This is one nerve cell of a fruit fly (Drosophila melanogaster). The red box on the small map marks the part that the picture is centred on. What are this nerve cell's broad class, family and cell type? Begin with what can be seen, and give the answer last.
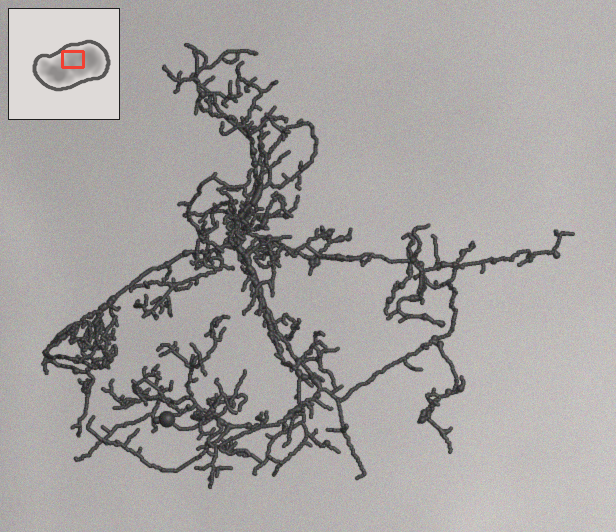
Its cell body lies at the lower left of the picture. More than a hundred branch ends can be seen. Its broad class is central-brain intrinsic neuron. The family is hemilineage VLPl2_medial. It is of cell type AVLP186.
